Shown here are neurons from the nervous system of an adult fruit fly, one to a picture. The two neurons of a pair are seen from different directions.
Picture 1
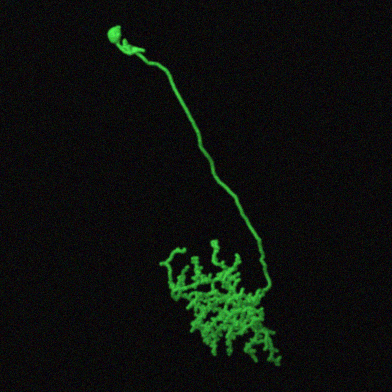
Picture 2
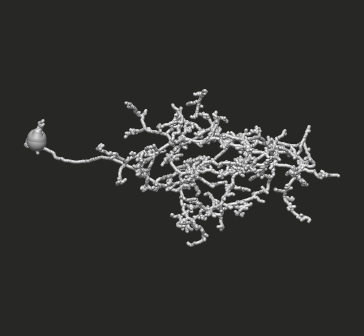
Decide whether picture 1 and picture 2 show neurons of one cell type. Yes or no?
yes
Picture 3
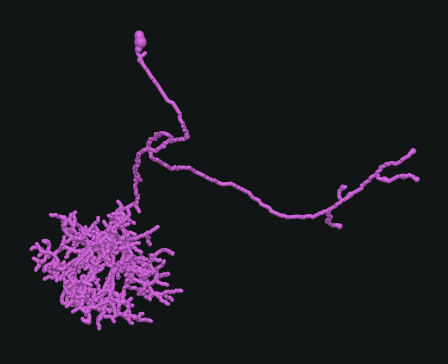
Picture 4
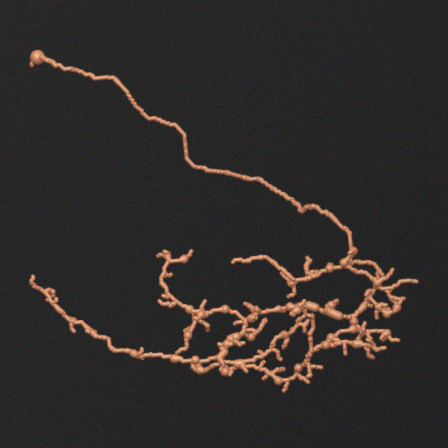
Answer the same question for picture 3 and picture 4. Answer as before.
no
